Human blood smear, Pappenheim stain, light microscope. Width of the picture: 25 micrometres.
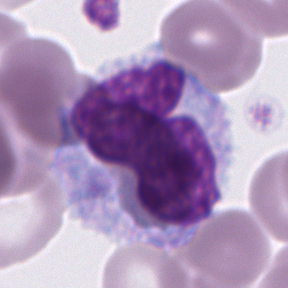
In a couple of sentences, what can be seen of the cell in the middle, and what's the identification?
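Chromatin: dark purple, mottled. Cytoplasm: pale greyish-blue, with only fine, faint granules. Rim of cytoplasm: widest on the lower-left side of the nucleus. Cell: monocyte.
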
